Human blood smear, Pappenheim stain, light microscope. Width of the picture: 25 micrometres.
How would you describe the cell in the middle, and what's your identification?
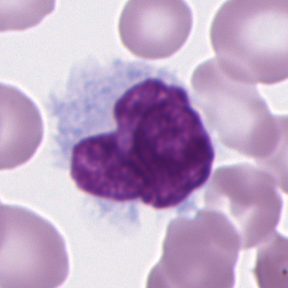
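The central cell has a ragged margin that bears many fine, hair-like projections of cytoplasm. Its nucleus is irregular and folded, and a notch marks its upper edge. The cytoplasm shows neither distinct granules nor clear vacuoles. This is a hairy cell.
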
